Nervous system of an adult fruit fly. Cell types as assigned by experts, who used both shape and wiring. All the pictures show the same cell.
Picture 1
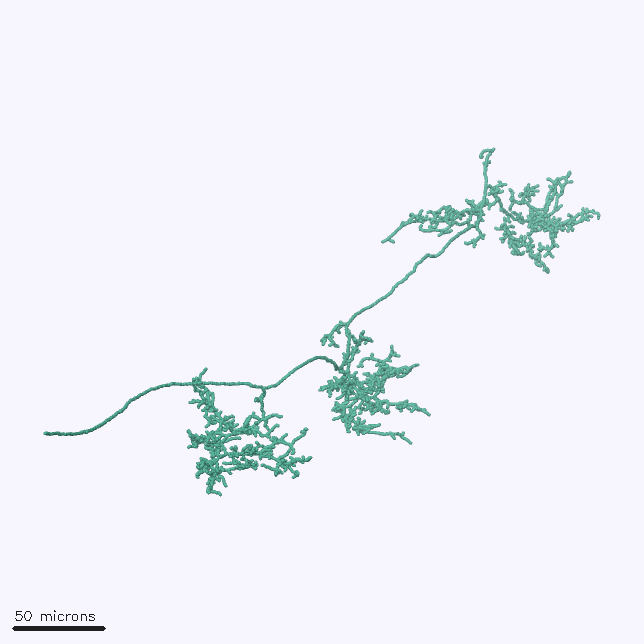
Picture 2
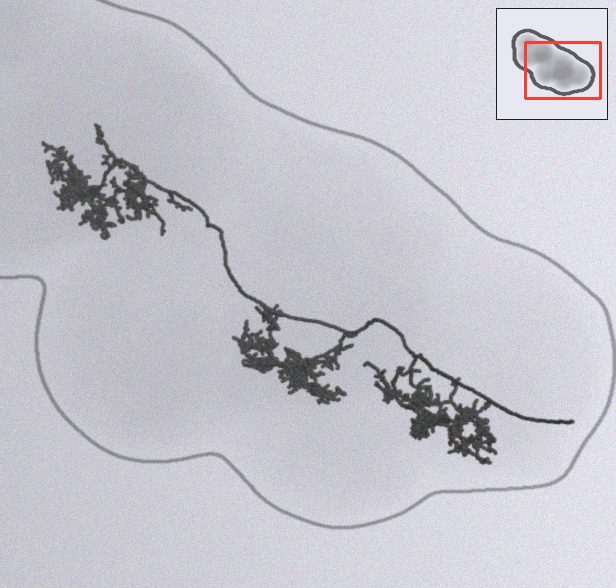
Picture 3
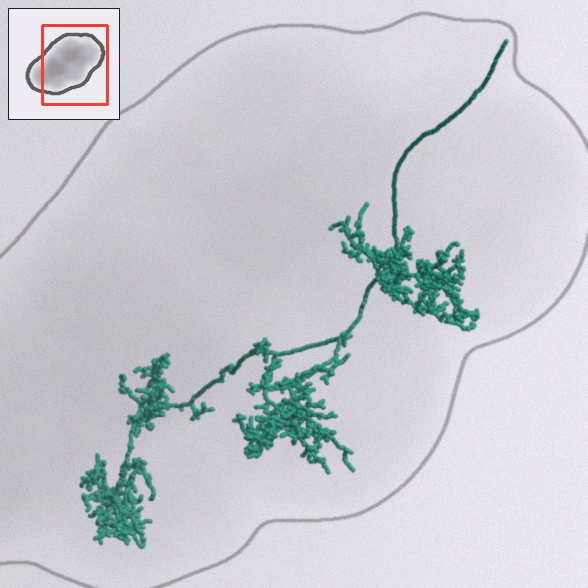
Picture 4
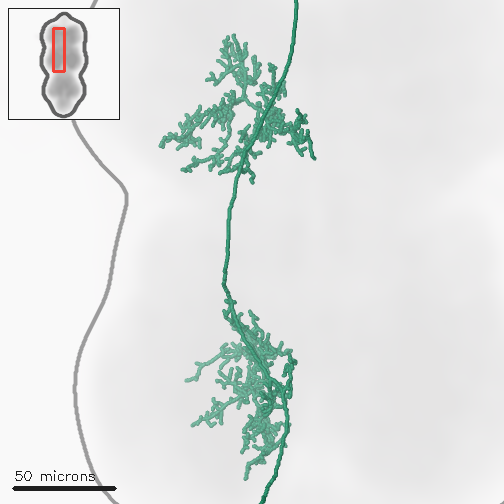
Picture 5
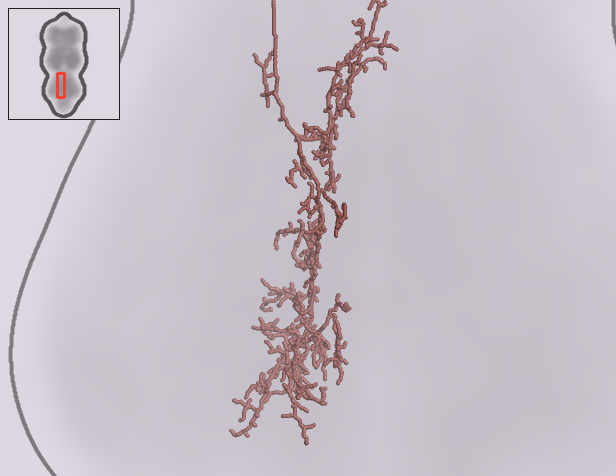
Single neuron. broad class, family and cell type: descending neuron; DNge; DNge102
